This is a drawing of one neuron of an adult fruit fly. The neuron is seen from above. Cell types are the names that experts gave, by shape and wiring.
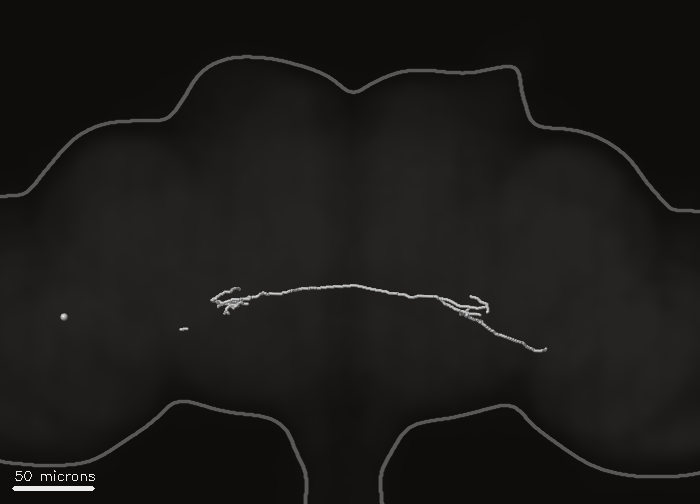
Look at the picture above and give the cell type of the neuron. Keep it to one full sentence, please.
This neuron has been assigned cell type CB2870.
